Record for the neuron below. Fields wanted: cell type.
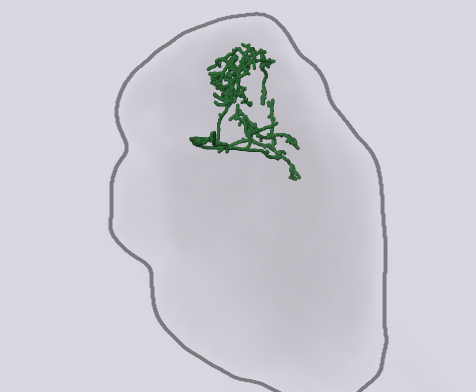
SLP222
